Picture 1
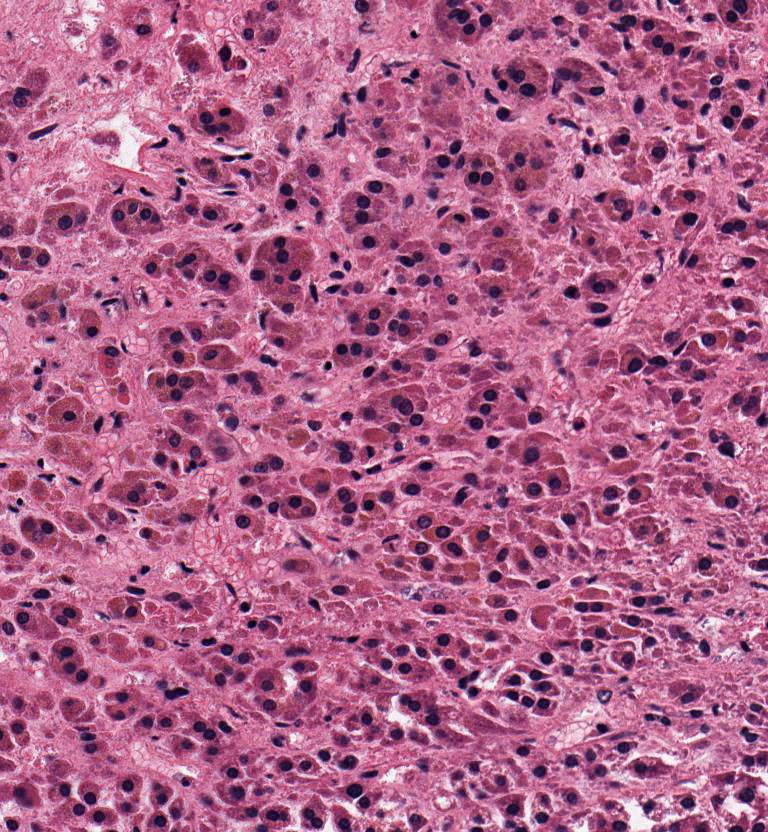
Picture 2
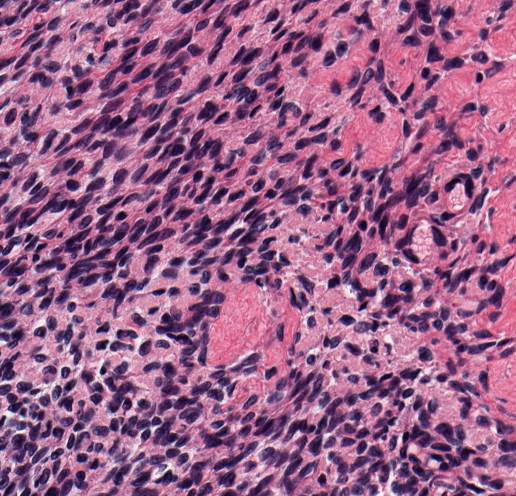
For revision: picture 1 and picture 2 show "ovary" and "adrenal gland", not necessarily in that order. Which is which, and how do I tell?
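First, the assignment: picture 1 is the adrenal gland and picture 2 is ovary. Second, arrangement: in the adrenal gland, cells lie in small nests and clusters separated by fine pink fibrous strands, while in the ovary densely packed spindle to ovoid cells fill almost the whole field.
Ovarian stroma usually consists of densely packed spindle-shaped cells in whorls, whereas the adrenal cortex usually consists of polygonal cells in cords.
Third, cells and cytoplasm: the large adrenal cells are polygonal with abundant granular eosinophilic cytoplasm, many holding golden-brown granular pigment, while the ovarian cells have scant pale pink cytoplasm with indistinct borders. Fourth, nuclei: slender, elongated dark nuclei sit in the strands between adrenal cell nests, whereas the ovarian nuclei are dark-staining and elongated to oval. Last, no fat cells are seen in the ovary field.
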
